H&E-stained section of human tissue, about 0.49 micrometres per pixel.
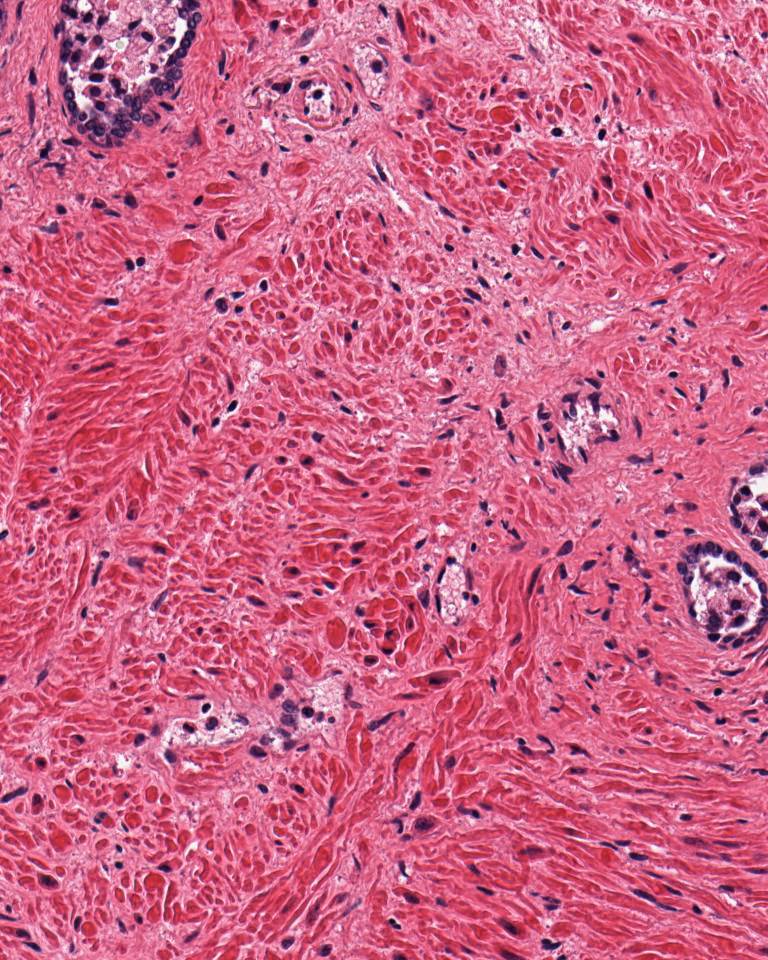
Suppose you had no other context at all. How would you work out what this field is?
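Mainly fibromuscular stroma: smooth muscle bundles running in several intersecting directions across most of the field.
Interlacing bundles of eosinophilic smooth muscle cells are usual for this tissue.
Centre: fibres cut across, rounded red profiles. Lower right: fibres cut lengthwise, nuclei elongated and blunt-ended.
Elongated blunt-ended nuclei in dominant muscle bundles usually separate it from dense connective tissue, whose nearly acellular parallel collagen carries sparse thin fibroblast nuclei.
Cytoplasm deep, bright eosinophilic red.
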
